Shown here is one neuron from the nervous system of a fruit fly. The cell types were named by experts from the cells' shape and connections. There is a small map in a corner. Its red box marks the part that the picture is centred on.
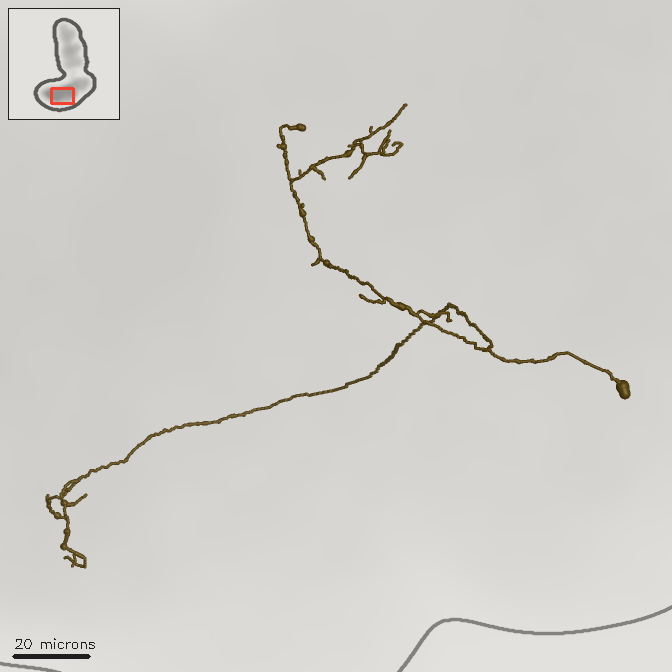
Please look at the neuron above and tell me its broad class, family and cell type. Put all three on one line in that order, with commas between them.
central-brain intrinsic neuron, hemilineage AOTUv4_dorsal, SIP003_a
